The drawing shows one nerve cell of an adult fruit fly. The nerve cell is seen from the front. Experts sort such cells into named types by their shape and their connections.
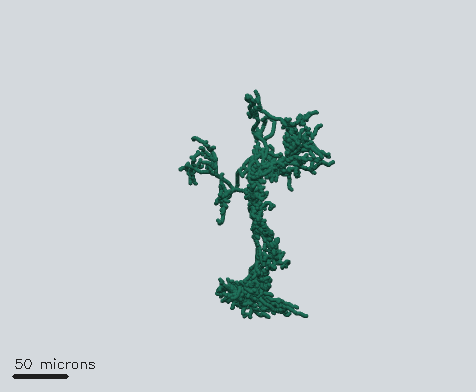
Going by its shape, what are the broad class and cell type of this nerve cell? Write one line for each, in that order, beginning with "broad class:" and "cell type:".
broad class: central-brain intrinsic neuron
cell type: VES053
